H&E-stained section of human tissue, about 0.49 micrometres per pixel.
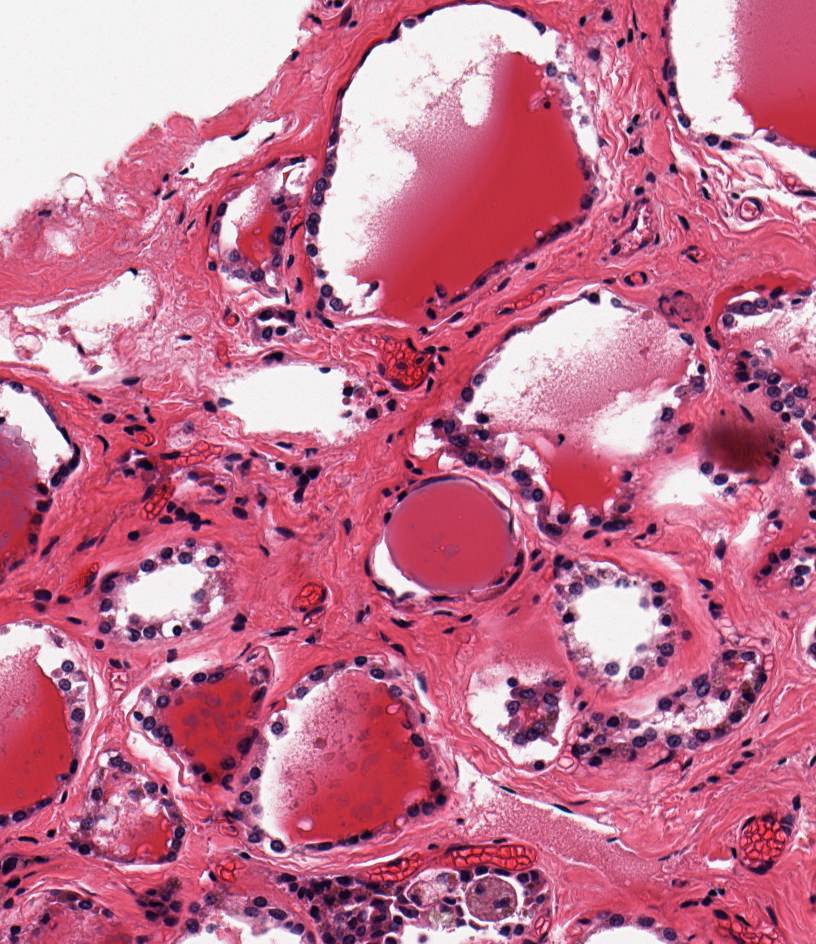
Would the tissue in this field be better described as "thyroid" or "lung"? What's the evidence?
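This is thyroid. See how many of the spaces hold homogeneous bright pink material, which pulls away from the lining here and there, leaving clear gaps.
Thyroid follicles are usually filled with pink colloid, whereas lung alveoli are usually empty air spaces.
Now look at the lining: a single layer of low cuboidal cells with round dark nuclei.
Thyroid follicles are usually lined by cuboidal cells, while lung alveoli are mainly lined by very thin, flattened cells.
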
